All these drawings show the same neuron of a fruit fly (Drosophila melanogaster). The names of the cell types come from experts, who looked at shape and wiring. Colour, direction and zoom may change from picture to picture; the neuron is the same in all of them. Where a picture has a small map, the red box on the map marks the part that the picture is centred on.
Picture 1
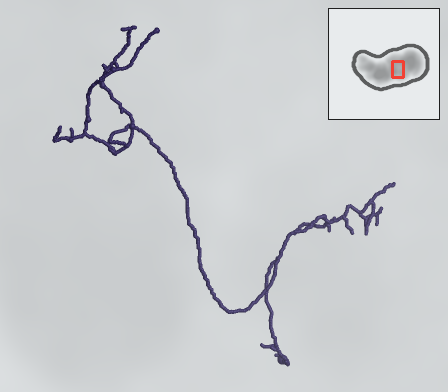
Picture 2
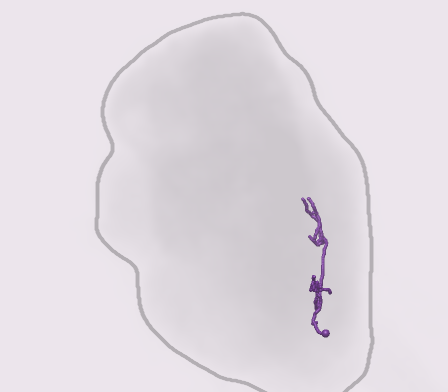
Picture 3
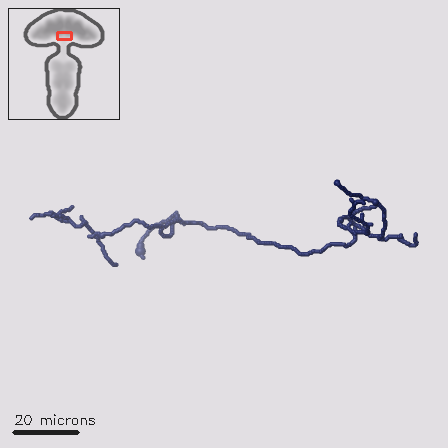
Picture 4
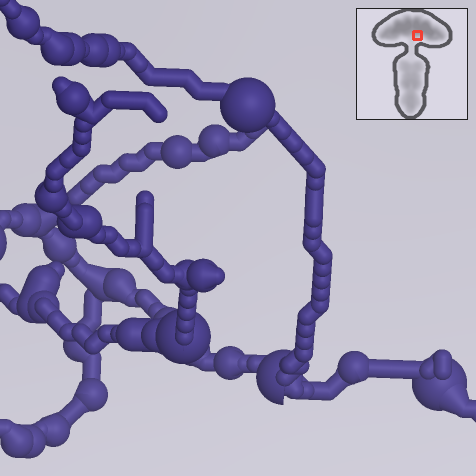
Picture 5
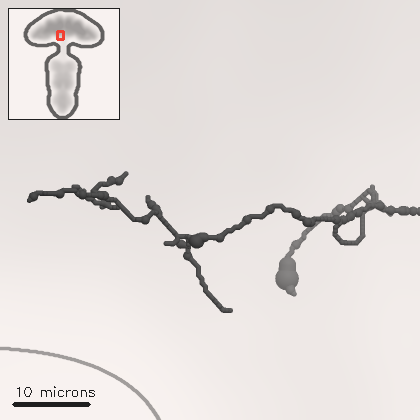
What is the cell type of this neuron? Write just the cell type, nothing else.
PS342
